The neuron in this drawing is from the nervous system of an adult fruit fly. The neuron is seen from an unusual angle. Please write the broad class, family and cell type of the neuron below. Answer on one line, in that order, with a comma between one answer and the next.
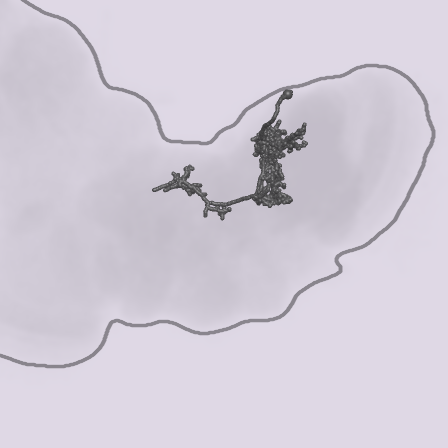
central-brain intrinsic neuron, hemilineage DL1_dorsal, SIP029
